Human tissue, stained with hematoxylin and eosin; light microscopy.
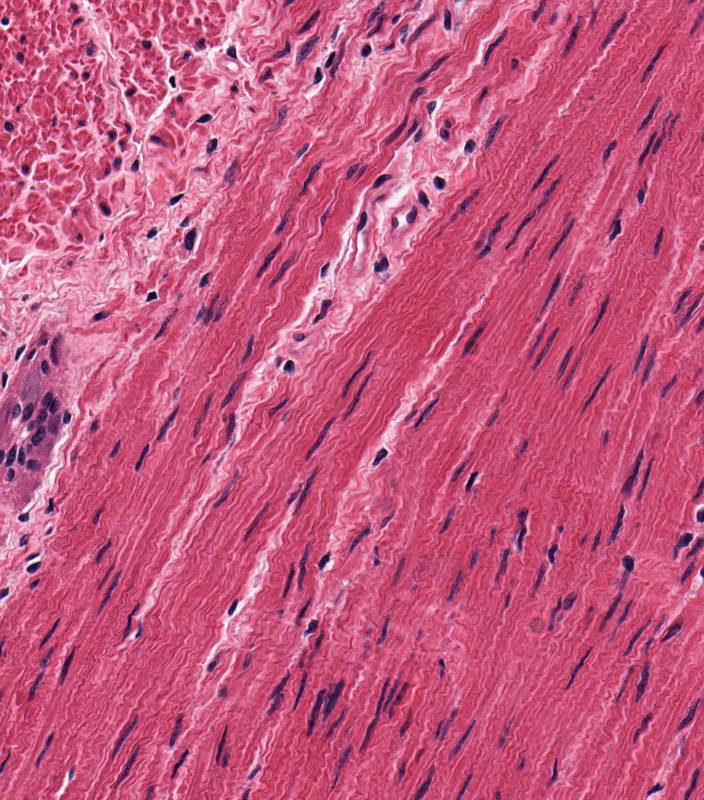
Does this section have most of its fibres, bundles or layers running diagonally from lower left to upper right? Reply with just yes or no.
Yes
